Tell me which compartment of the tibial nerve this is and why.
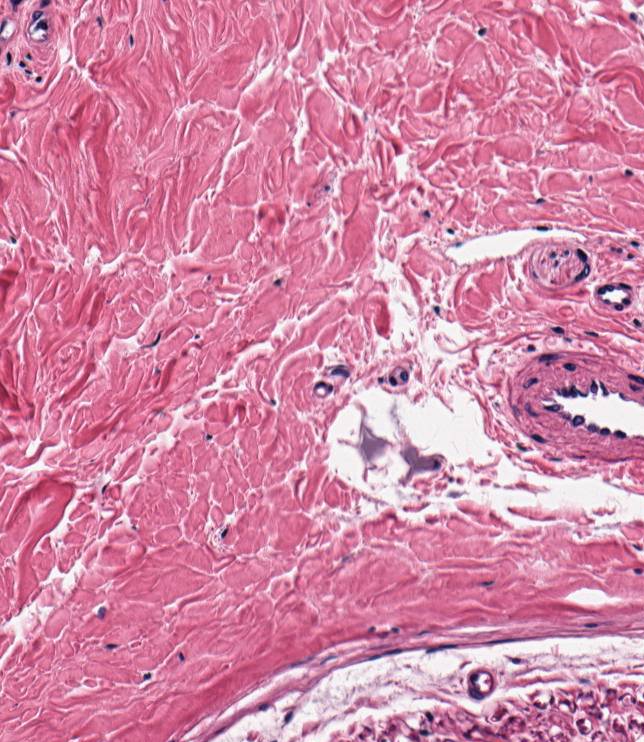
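What I'm seeing here is epineurium. Most of the field, I notice, is thick pink collagen bundles running in many directions, with small dark nuclei sparse between them.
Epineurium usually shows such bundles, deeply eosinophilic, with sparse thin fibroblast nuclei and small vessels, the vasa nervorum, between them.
On the right at mid-height there's a small vessel with a thick muscular wall and a narrow slit-like lumen.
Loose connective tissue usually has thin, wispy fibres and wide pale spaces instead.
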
